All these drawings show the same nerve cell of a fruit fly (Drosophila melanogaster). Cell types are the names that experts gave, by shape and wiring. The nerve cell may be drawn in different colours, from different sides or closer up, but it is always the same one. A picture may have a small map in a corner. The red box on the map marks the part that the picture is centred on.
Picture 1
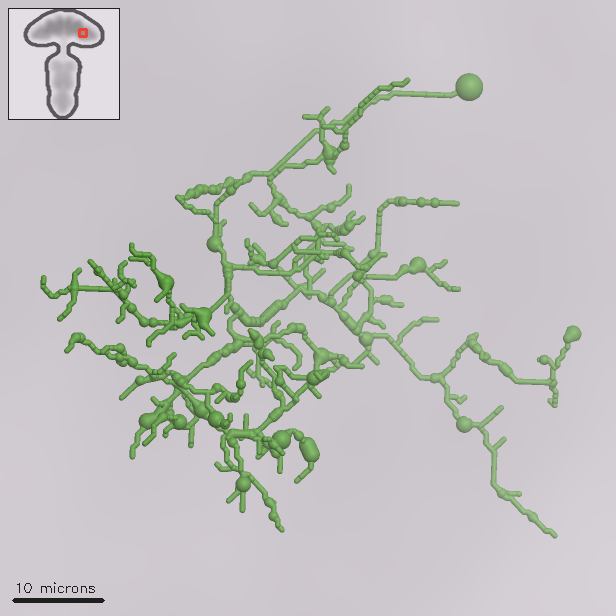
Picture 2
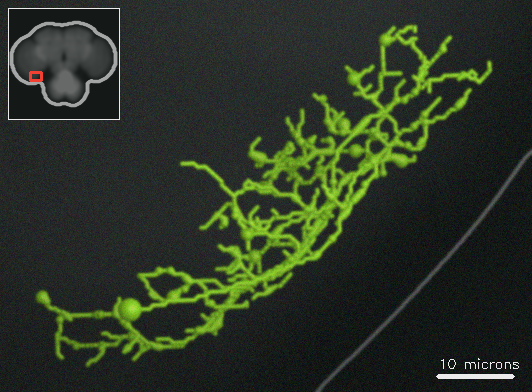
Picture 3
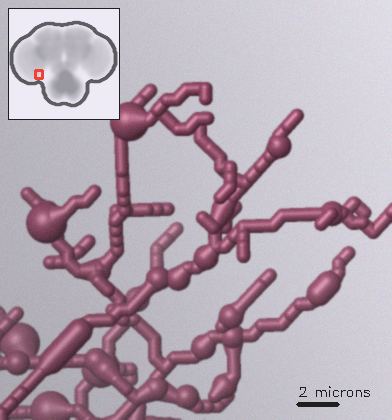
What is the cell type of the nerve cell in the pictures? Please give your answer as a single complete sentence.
The cell type for the nerve cell is Mi14.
